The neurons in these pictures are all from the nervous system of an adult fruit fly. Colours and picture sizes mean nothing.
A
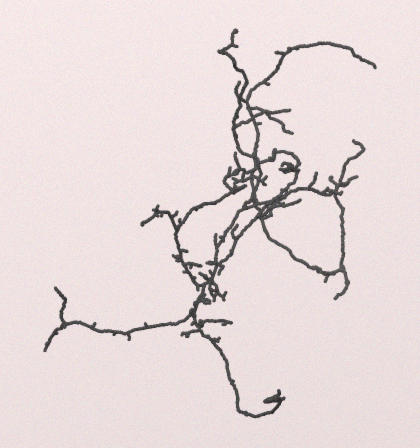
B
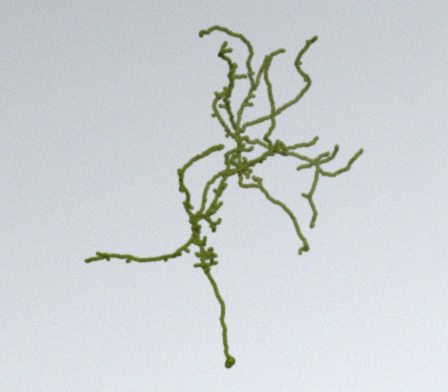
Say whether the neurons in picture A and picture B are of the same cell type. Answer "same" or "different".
same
